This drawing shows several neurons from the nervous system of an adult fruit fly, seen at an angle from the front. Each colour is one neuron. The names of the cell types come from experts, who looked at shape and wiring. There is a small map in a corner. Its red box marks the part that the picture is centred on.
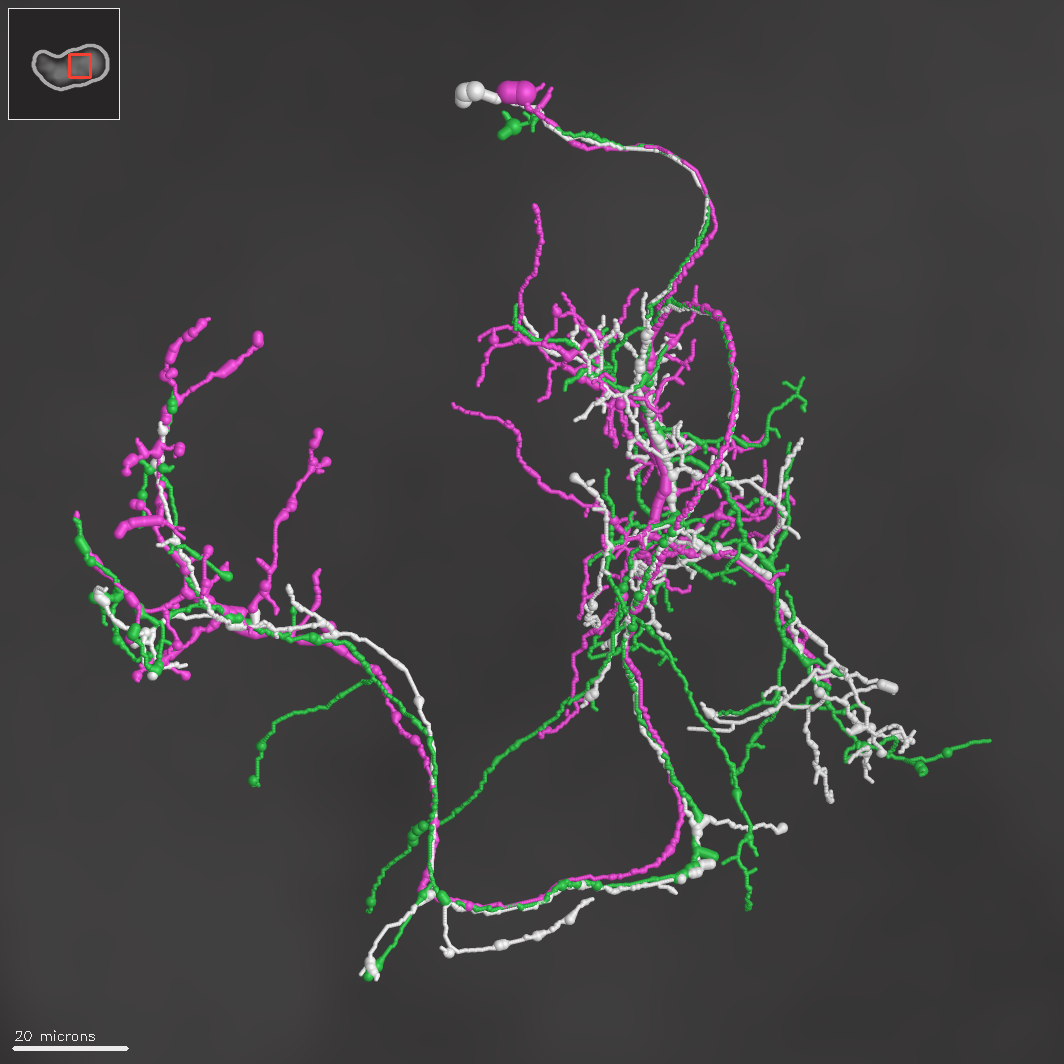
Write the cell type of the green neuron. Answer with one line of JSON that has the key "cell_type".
{"cell_type": "CB0266"}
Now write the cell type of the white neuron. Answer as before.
{"cell_type": "PS224"}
